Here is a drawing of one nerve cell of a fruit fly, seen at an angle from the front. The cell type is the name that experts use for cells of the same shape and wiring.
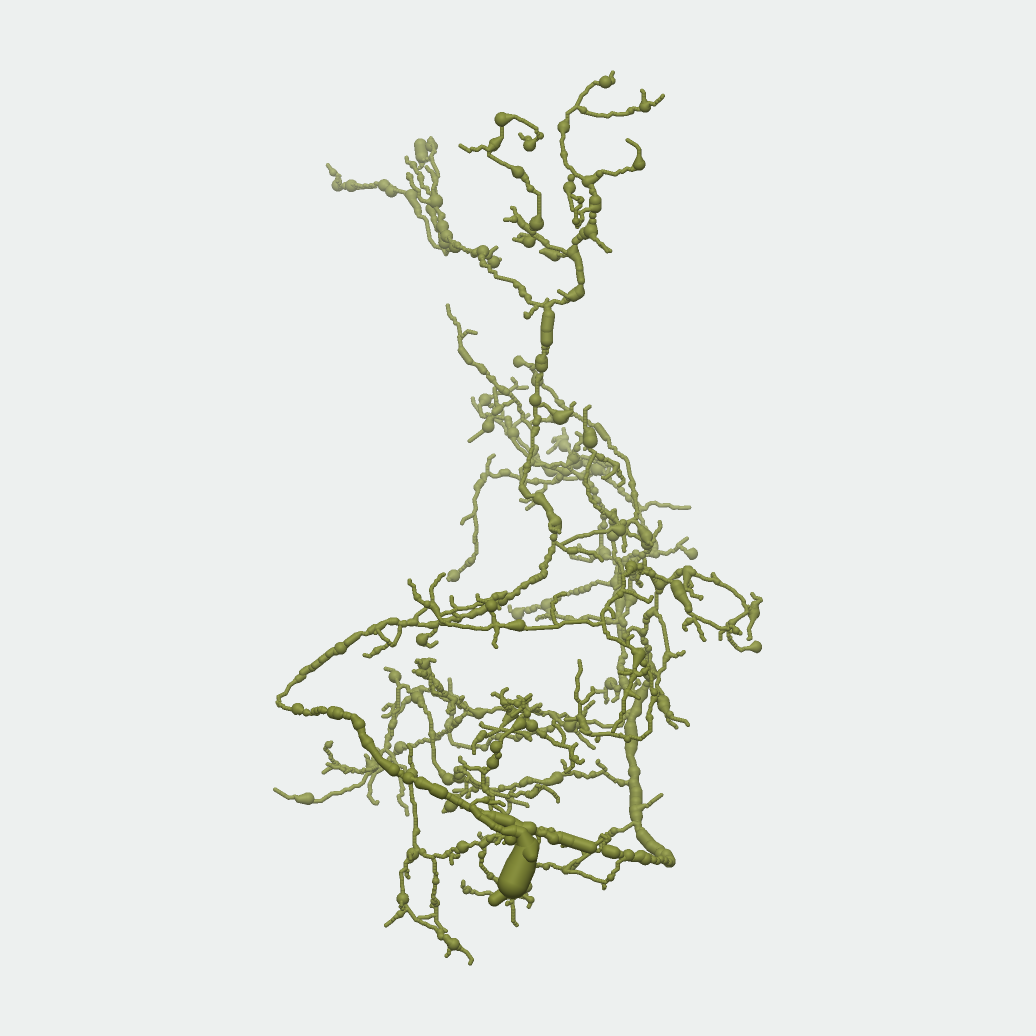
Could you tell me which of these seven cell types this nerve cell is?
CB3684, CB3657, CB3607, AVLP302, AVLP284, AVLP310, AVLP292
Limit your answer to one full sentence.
The cell type name for this nerve cell is AVLP302.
